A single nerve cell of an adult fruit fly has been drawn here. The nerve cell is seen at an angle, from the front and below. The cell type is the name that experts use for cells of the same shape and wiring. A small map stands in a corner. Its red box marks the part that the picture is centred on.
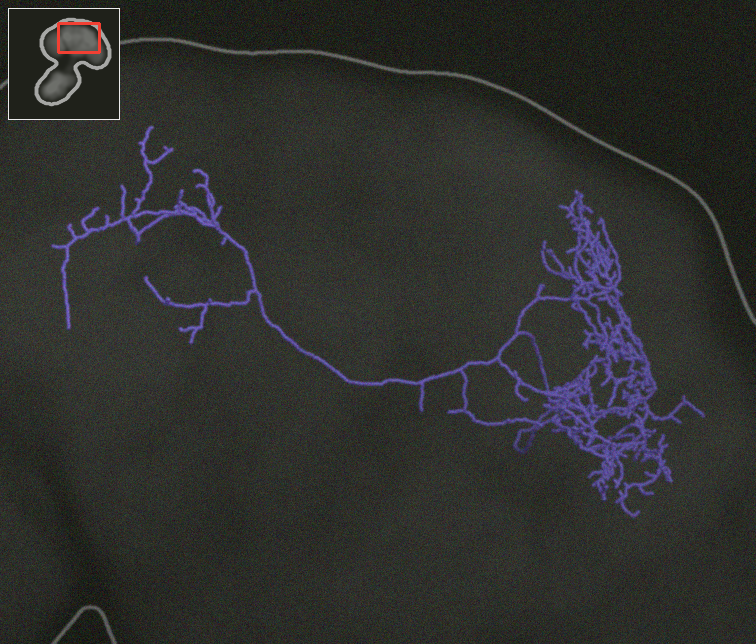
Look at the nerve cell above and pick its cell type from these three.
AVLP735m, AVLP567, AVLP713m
AVLP567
